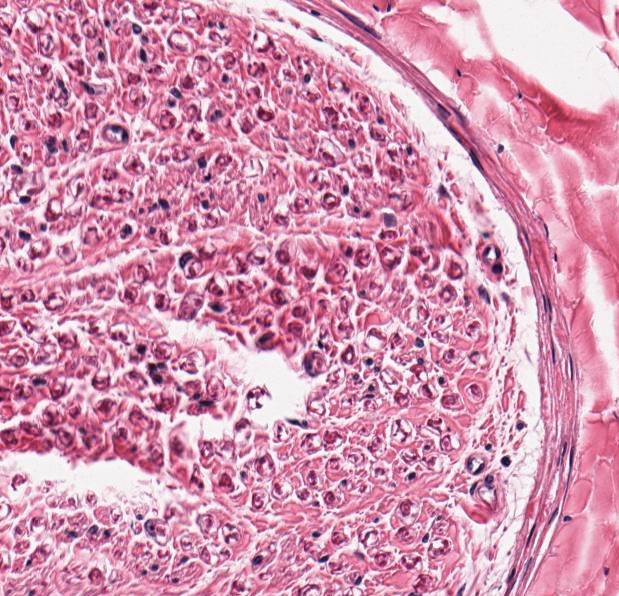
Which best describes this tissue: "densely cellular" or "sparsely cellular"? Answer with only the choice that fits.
Densely cellular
